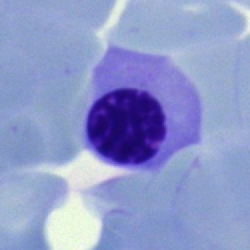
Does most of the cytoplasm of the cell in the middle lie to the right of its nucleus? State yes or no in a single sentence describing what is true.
Yes, in this cell the nucleus is positioned toward the left.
